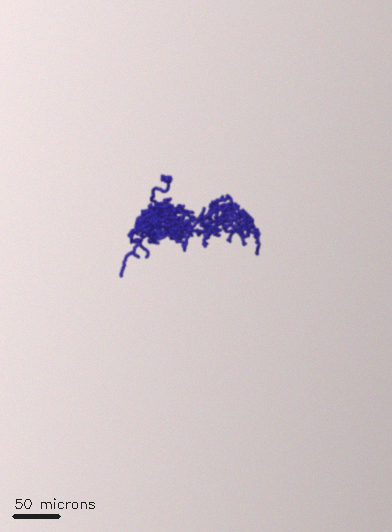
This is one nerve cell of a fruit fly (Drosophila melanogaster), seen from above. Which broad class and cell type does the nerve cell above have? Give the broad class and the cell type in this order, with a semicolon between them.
central-brain intrinsic neuron; GNG037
